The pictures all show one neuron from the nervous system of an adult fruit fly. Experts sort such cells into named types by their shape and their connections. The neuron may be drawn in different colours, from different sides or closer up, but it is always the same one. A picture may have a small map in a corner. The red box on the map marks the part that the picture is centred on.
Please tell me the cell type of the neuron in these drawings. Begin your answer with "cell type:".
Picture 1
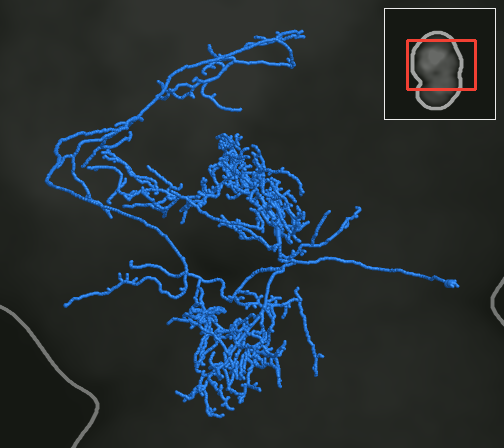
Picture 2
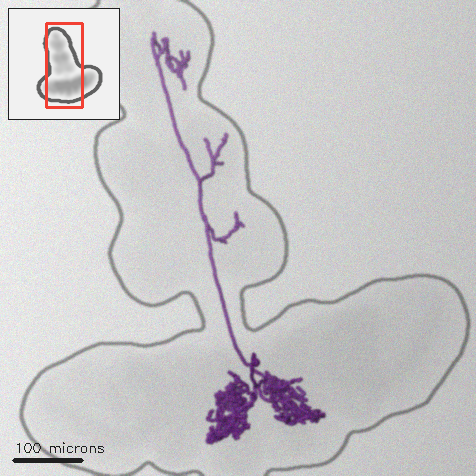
cell type: MDN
